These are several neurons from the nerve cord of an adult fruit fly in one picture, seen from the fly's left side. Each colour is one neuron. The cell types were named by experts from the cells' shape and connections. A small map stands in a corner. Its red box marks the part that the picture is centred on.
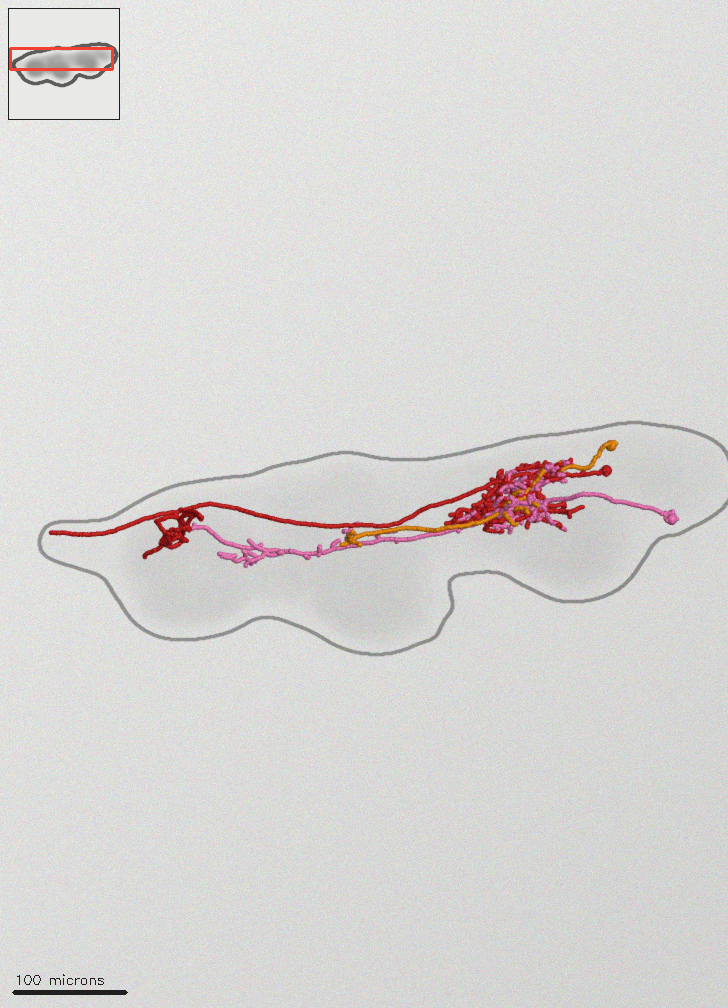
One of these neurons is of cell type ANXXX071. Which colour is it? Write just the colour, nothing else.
red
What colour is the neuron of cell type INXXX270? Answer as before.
orange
